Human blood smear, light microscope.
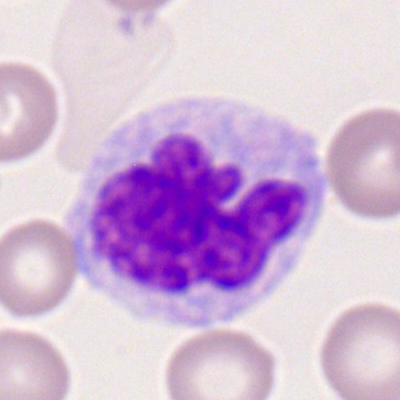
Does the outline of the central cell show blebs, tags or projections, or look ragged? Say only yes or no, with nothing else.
No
